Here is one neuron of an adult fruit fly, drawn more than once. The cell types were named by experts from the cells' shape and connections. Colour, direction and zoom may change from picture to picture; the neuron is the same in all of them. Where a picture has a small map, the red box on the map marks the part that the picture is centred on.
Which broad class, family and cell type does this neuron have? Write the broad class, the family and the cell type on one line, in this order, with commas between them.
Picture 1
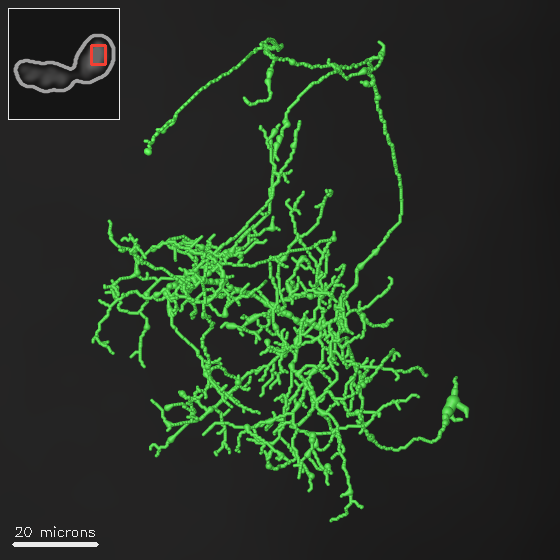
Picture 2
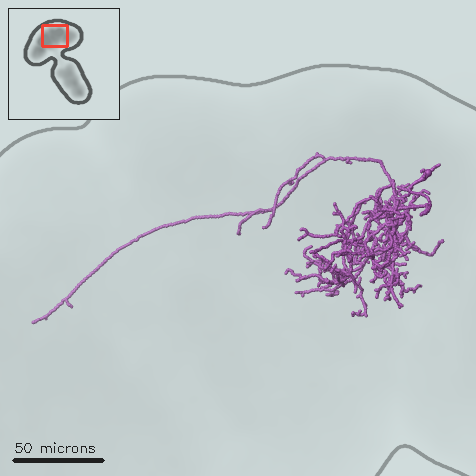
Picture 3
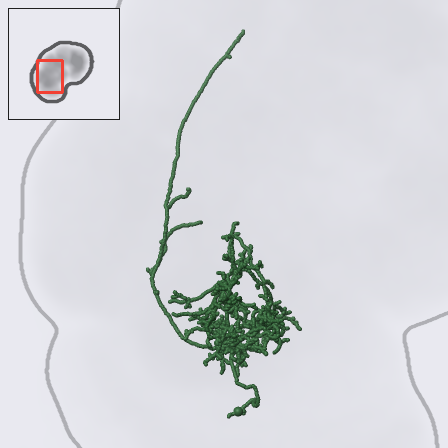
central-brain intrinsic neuron, hemilineage VLPl&p2_lateral, CB3302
